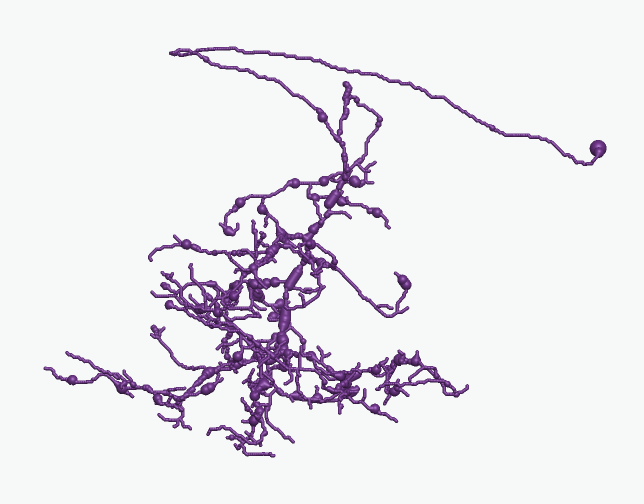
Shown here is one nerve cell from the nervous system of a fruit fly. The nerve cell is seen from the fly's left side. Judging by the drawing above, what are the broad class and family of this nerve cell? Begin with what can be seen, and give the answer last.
The picture shows dozens of branch ends. As drawn here it is wider than it is tall. Its broad class is nerve-cord intrinsic neuron. Its family is hemilineage 03A.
